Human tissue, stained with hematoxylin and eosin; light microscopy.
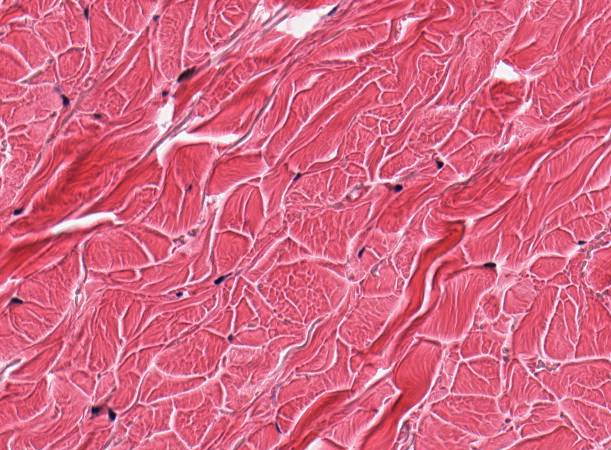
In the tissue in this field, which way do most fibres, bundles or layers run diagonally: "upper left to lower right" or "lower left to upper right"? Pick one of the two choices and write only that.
Lower left to upper right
